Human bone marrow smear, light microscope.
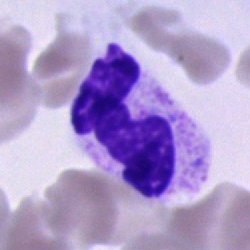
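Segmented neutrophil, as I read it: the nucleus is elongated and curved, with indentations along its length, and its chromatin is dark purple and condensed into clumps. The pale lilac cytoplasm lies mostly to the right, with fine purple granules scattered through it.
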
